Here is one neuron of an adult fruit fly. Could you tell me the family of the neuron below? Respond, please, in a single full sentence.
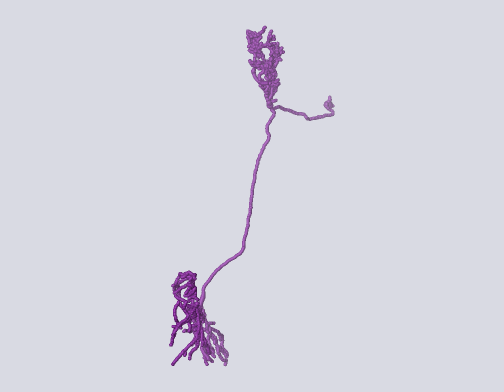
Family hemilineage DM1_posterior is the one that contains this neuron.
